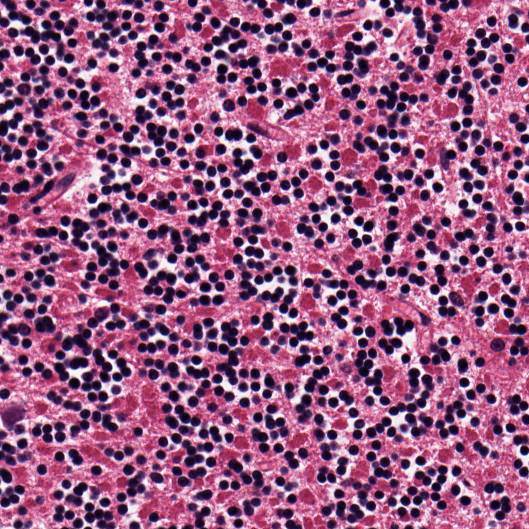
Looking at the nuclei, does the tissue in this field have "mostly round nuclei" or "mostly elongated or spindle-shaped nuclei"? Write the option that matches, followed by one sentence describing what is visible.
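Mostly round nuclei. The crowded nuclei are small, round, uniform and darkly stained, with almost no visible cytoplasm.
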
